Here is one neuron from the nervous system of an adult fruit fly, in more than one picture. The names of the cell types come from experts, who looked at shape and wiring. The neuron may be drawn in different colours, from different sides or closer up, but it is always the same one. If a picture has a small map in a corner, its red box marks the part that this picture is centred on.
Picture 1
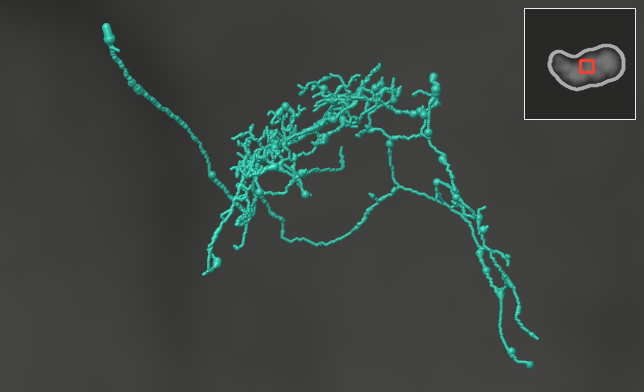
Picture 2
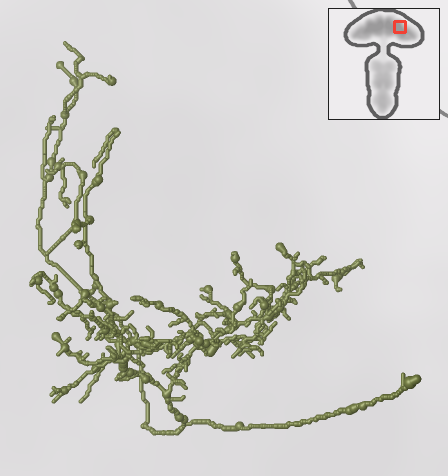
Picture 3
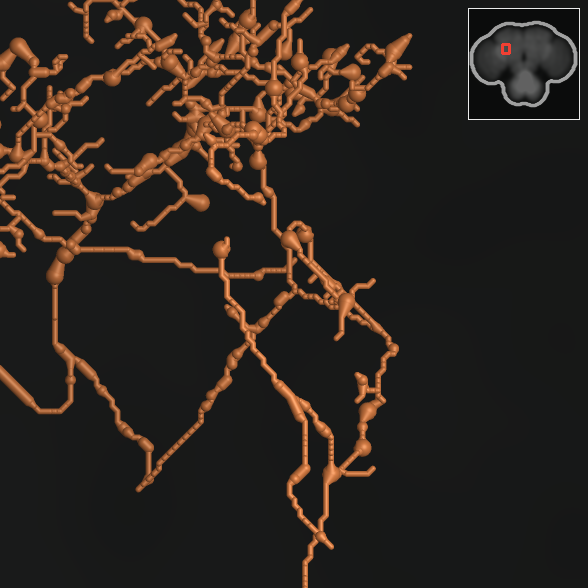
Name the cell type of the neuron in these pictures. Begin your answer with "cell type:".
cell type: PVLP133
